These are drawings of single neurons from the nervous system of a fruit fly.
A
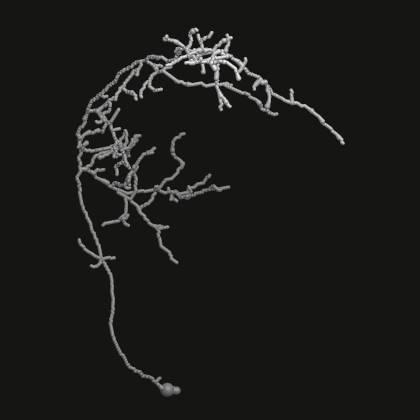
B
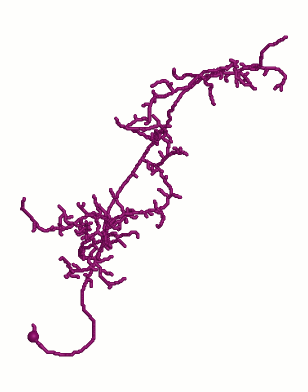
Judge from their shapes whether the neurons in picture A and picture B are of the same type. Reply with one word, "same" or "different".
different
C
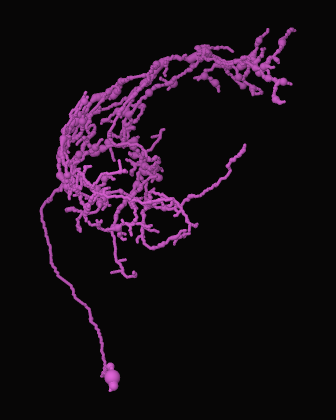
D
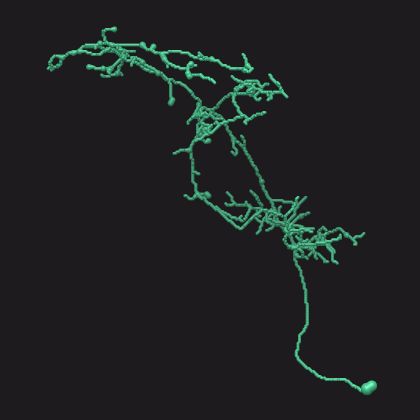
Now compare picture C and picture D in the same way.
different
